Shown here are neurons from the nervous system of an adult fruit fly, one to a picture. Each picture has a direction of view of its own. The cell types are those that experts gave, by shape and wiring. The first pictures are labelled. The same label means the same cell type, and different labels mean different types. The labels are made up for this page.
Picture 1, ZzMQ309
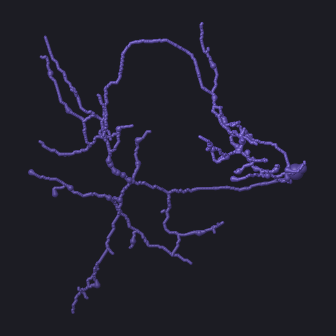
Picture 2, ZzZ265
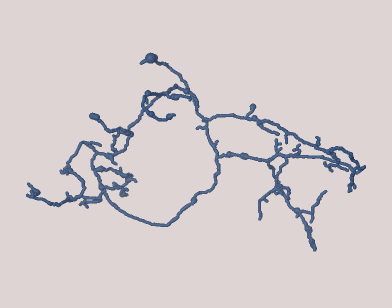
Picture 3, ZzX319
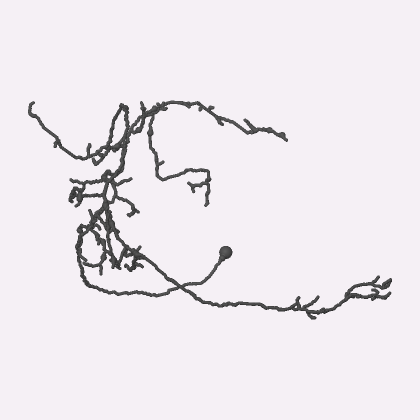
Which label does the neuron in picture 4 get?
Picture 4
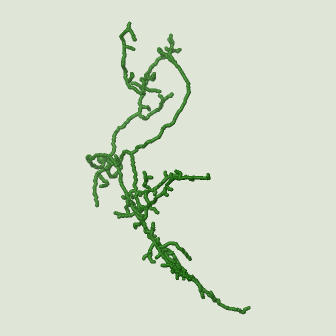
ZzZ265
